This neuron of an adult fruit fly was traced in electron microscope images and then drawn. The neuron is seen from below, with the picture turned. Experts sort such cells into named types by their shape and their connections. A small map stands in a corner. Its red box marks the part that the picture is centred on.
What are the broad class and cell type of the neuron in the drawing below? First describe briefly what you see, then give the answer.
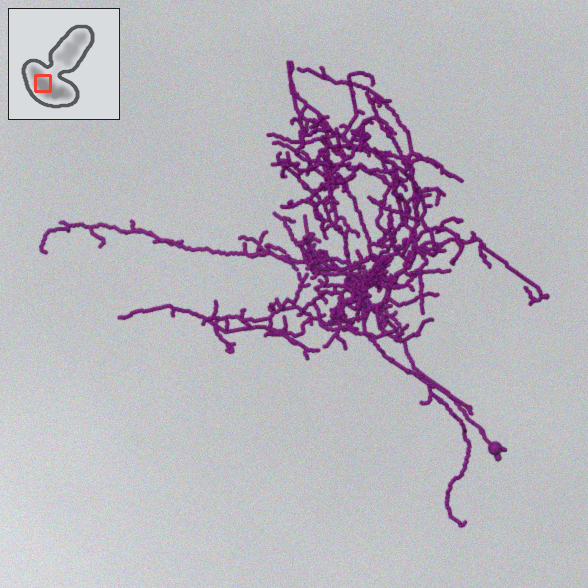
It is in the brain and does not reach the nerve cord. The cell body is at the lower right of the picture. It is a central-brain intrinsic neuron. It is of cell type CL152.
